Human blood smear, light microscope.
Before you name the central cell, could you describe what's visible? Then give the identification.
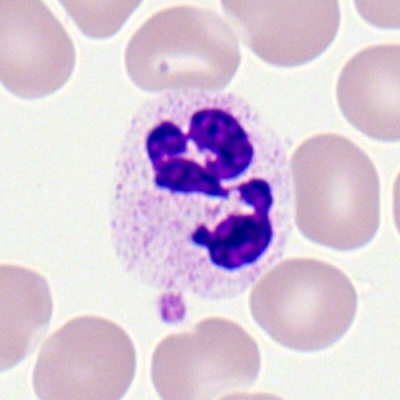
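First, the outline is roughly round and smooth. Second, the nucleus is divided into several separate-looking lobes, and no nucleoli can be seen in it. Third, fine lilac granules are scattered throughout the cytoplasm. The cell is a segmented neutrophil.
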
